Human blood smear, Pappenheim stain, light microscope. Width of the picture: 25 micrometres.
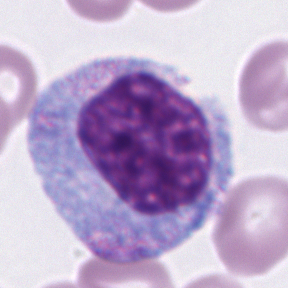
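Promyelocyte, the central cell. Look first at its outline: roundish, with an edge that is slightly uneven and finely frayed. The nucleus is a single oval mass, with no lobes and no deep indentation, and it sits off-centre toward the upper right. Now study the chromatin, a patchy purple network where paler gaps lie between the darker clumps.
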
